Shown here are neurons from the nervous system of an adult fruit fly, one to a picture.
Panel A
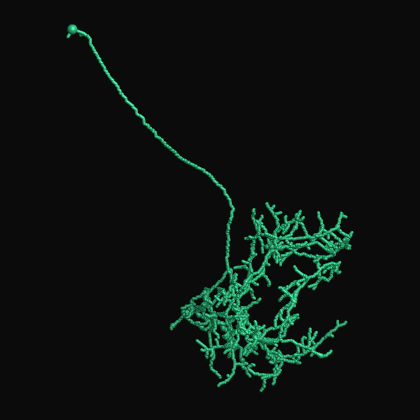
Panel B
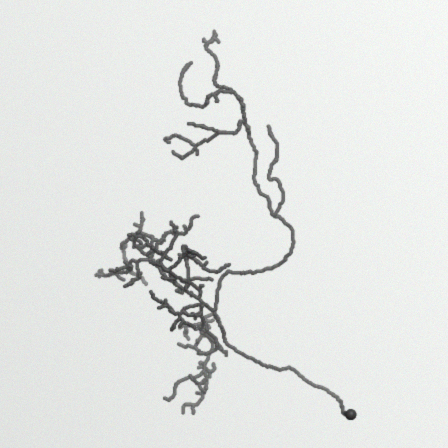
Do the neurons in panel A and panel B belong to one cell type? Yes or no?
no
